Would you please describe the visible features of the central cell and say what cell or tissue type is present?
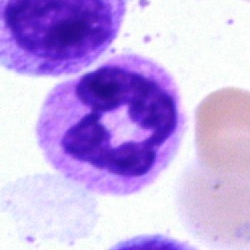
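Let's work from the outside in: the outline is roughly round and smooth. The nucleus makes a closed ring around a pale hole in the middle. Its chromatin is dense, dark purple and coarsely clumped, and no nucleoli show. This cell is a segmented neutrophil.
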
